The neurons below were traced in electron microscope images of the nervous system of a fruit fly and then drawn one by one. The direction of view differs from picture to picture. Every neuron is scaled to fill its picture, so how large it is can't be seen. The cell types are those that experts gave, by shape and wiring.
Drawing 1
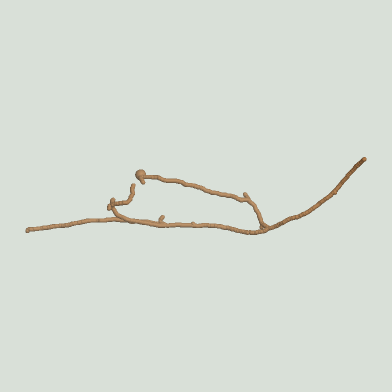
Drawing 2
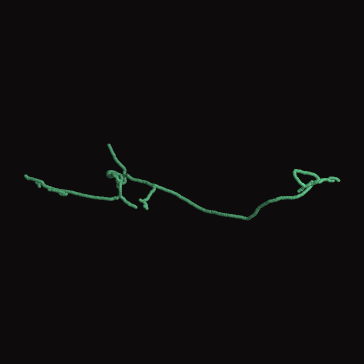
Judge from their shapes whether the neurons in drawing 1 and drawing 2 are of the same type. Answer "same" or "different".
different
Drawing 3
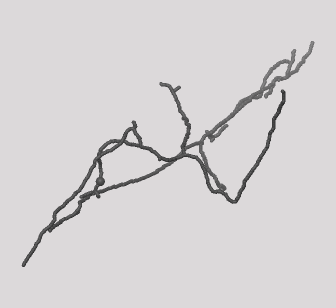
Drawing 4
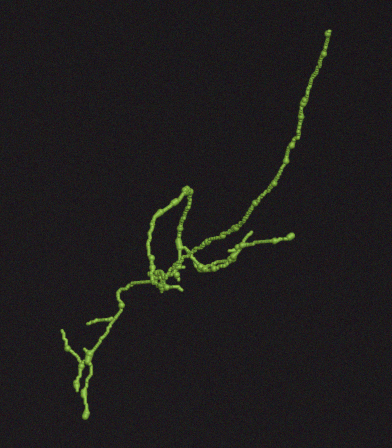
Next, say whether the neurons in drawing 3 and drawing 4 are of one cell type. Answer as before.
same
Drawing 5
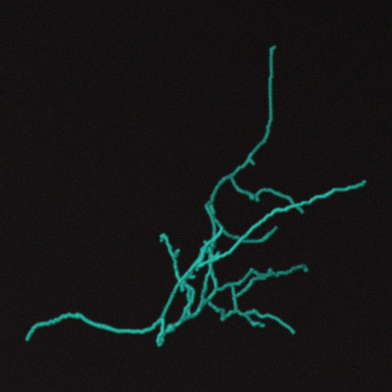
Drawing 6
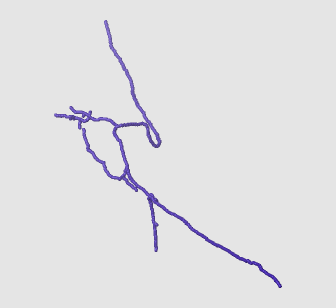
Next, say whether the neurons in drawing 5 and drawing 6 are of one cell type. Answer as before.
different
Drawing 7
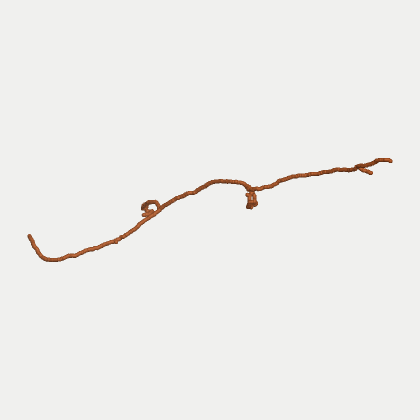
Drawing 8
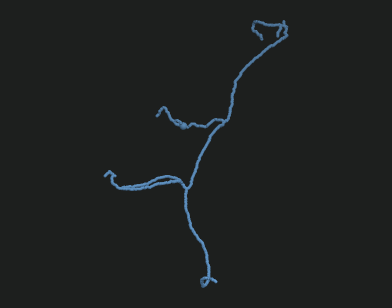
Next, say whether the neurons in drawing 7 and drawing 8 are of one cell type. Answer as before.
same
